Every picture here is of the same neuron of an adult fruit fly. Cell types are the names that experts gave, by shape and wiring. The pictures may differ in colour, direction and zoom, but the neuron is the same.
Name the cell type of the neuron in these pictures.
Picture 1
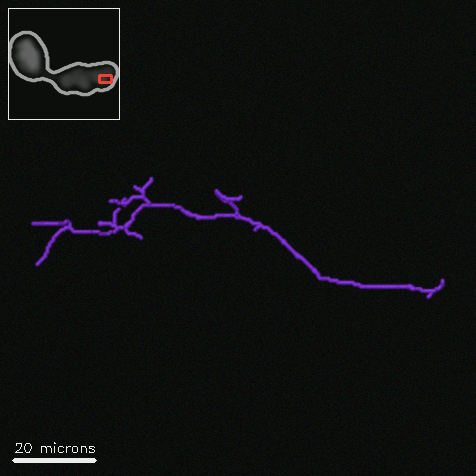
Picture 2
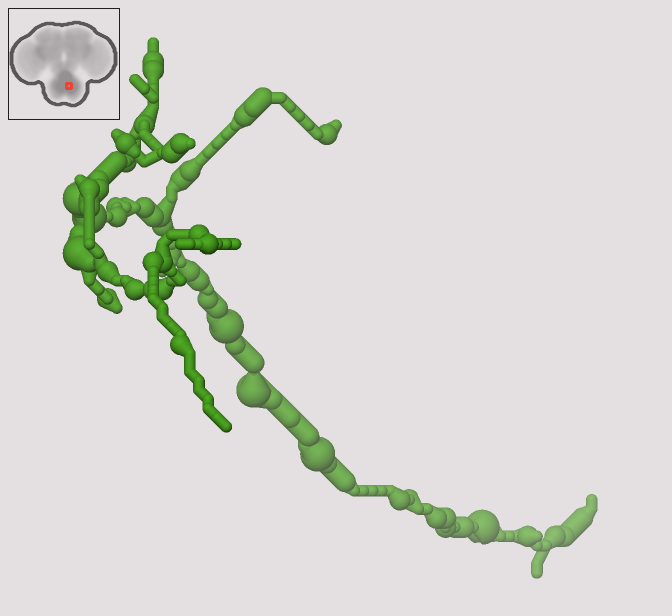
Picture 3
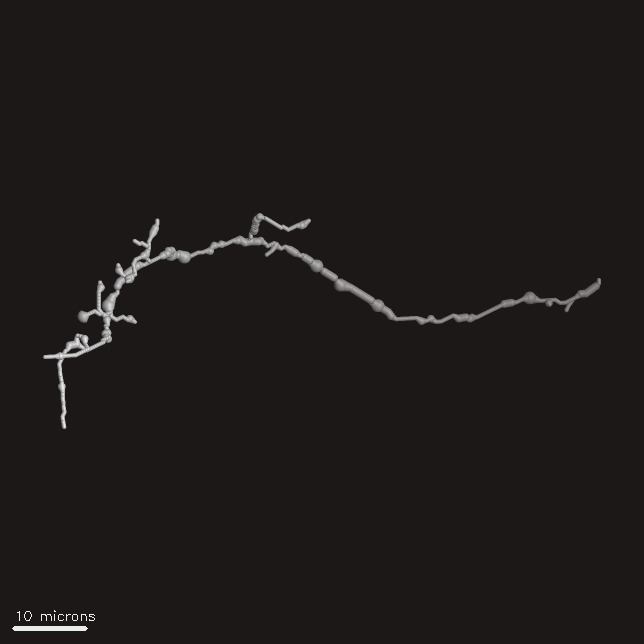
SNta37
